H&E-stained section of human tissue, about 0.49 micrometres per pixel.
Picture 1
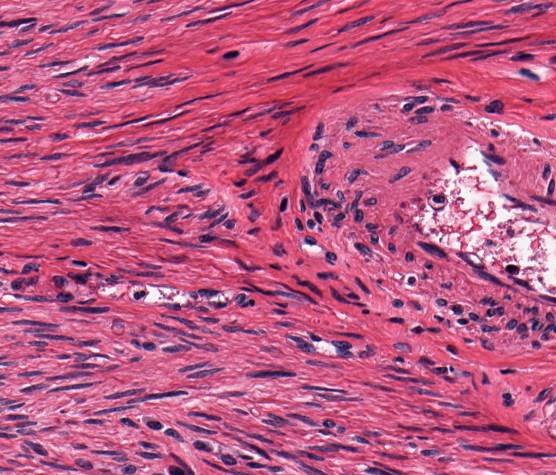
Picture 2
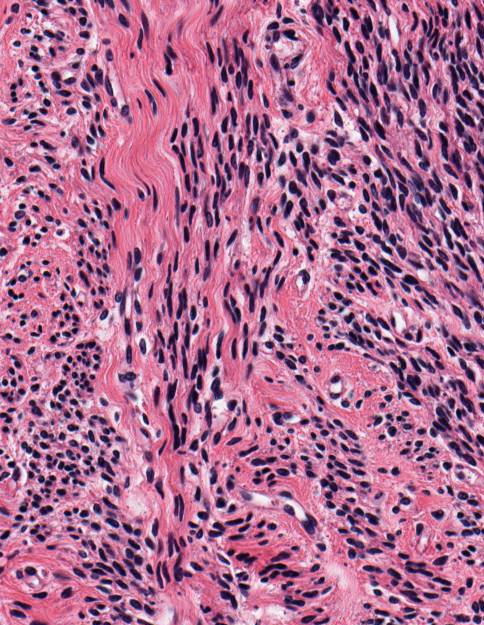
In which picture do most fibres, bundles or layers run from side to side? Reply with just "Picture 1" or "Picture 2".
Picture 1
